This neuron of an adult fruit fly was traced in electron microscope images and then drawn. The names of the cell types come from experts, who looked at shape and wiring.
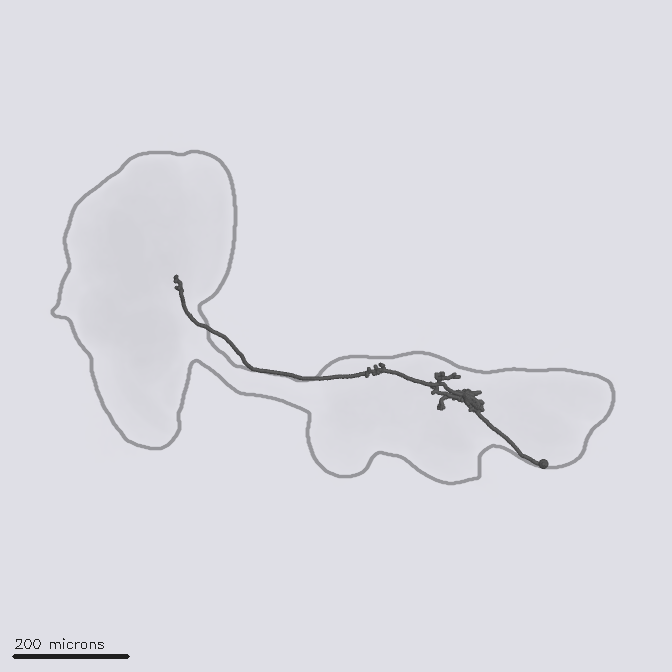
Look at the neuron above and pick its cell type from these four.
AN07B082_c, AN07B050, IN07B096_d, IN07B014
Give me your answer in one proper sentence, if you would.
This neuron is of the type AN07B050.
